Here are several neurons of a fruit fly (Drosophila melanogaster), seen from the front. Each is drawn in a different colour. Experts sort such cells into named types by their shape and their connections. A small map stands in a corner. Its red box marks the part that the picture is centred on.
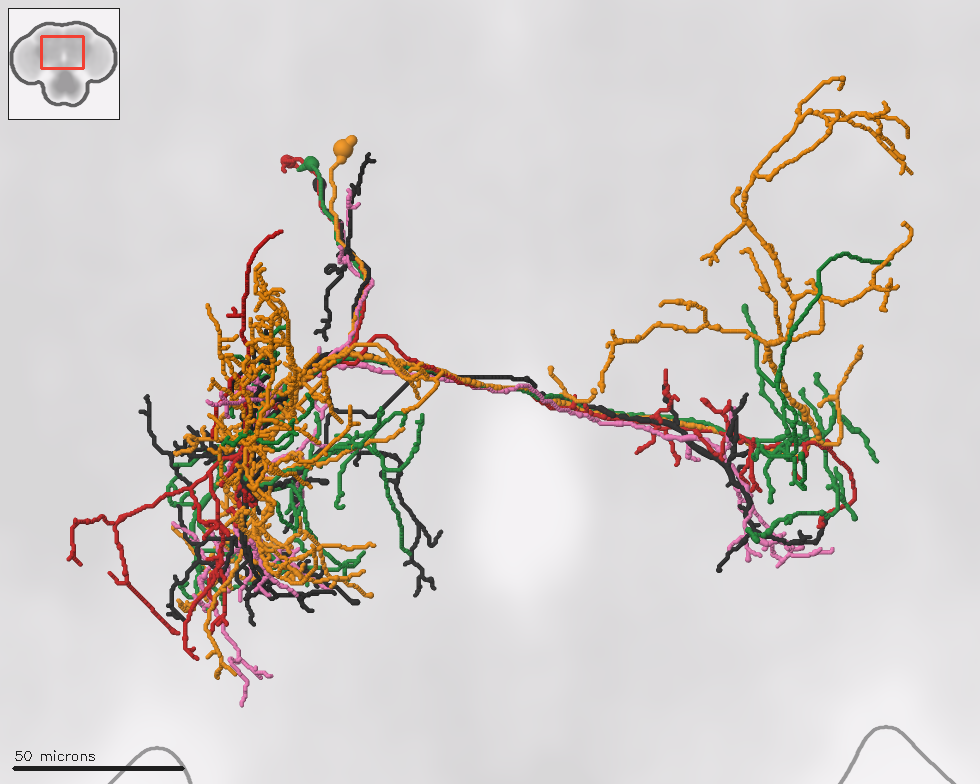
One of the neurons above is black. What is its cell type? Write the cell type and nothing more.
WED146_a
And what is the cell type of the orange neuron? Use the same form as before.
LAL304m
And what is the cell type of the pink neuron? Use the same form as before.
WED146_b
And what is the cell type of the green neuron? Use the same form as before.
CB4106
